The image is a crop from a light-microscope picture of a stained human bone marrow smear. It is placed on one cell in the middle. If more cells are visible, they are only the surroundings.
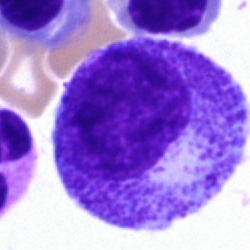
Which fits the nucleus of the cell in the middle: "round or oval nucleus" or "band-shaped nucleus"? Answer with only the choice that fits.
Round or oval nucleus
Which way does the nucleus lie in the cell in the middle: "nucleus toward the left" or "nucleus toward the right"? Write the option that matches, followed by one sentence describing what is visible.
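Nucleus toward the left. The nucleus lies off-centre toward the upper left of the cell.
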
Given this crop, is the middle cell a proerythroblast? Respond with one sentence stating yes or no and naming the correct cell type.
No, the cell in the middle is correctly named a promyelocyte, not a proerythroblast.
